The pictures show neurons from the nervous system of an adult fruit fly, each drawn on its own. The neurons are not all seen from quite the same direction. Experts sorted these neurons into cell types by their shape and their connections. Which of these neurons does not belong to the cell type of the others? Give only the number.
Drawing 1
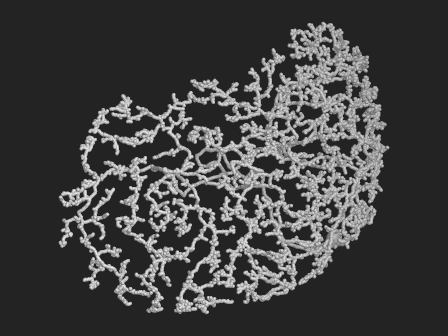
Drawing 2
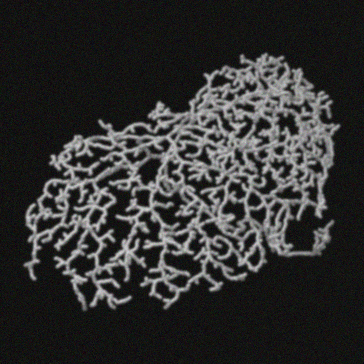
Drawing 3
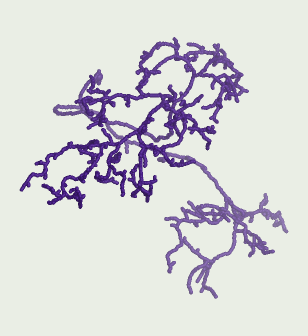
3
